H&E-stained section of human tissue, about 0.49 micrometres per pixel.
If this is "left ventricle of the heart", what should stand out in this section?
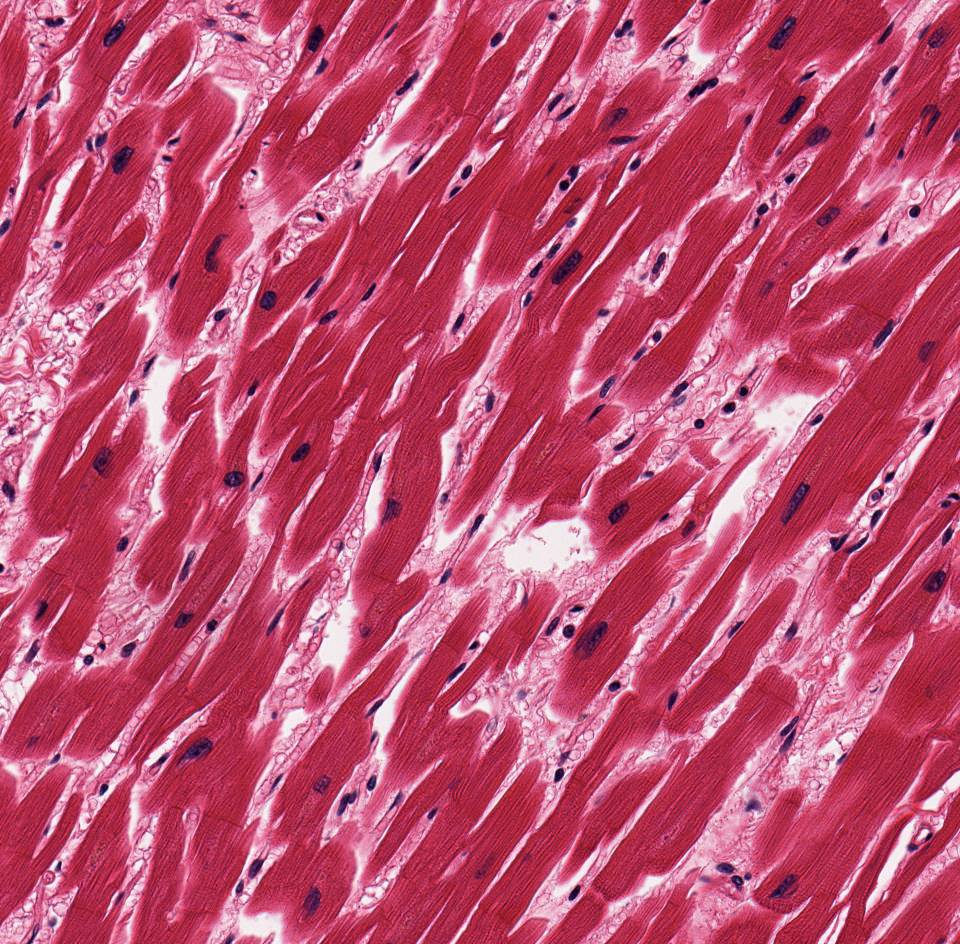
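This section shows the left ventricle of the heart. Its muscle fibres branch and join neighbouring fibres, which goes with that name.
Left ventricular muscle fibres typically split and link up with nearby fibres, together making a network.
Each muscle cell has a single oval nucleus in the centre of the fibre, which also fits.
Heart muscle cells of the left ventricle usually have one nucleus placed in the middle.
The cytoplasm is deep red and carries fine cross-striations, in keeping with the usual pattern.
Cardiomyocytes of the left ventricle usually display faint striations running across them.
Thin transverse lines also cross some fibres at intervals, marking where cells end.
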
